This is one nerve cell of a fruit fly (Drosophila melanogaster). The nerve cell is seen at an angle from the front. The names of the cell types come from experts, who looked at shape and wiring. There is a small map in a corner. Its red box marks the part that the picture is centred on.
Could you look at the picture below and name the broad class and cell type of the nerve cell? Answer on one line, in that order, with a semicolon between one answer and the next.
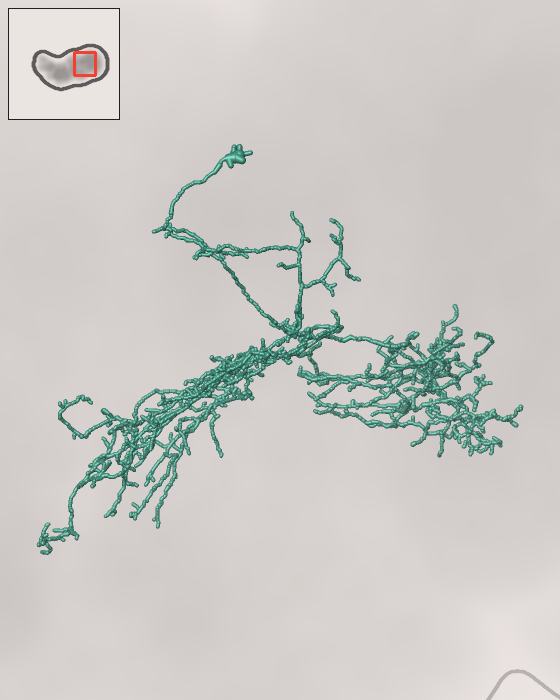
central-brain intrinsic neuron; LAL042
